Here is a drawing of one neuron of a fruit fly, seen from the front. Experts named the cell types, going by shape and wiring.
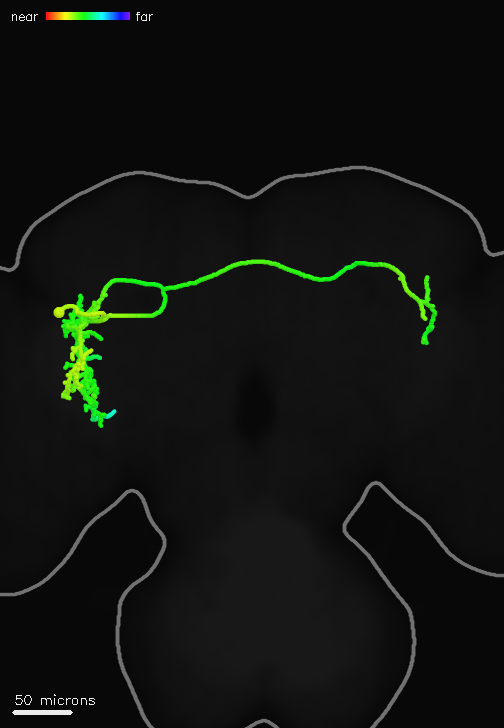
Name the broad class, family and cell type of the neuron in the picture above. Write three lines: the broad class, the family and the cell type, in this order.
central-brain intrinsic neuron
hemilineage VLPl&d1_dorsal
CB1187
